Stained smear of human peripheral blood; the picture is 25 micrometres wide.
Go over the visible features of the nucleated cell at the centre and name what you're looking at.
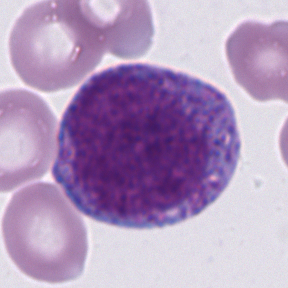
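This cell is about 16 micrometres across. Its cytoplasm forms a narrow blue rim, widest on the right side, where a few small clear vacuoles lie. The chromatin is finely granular rather than coarsely clumped. You are looking at a promyelocyte.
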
